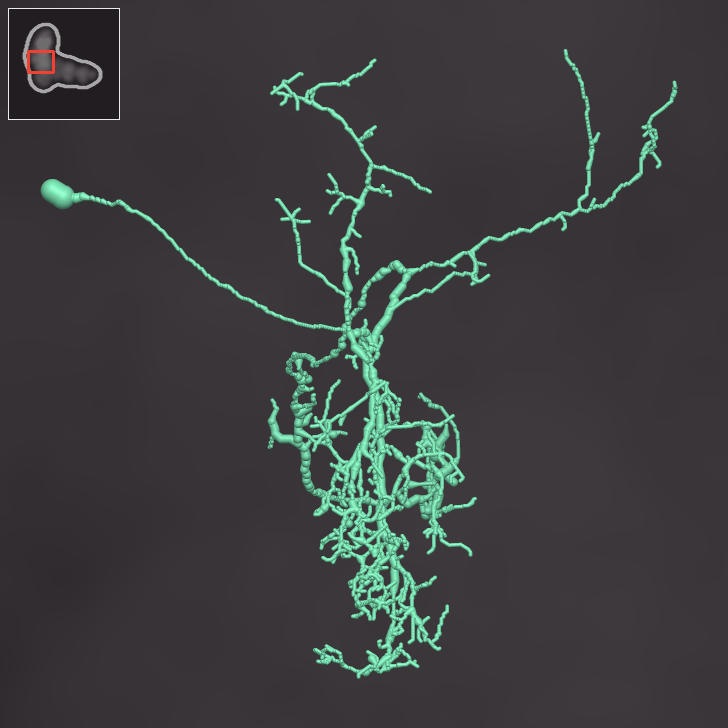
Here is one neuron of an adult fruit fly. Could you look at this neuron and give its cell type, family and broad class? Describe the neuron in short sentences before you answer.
Its cell body lies at the upper left of the picture. As drawn here it is about as wide as it is tall. Its cell type is AOTU015. The family is hemilineage CREa2_ventral. It is a central-brain intrinsic neuron.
